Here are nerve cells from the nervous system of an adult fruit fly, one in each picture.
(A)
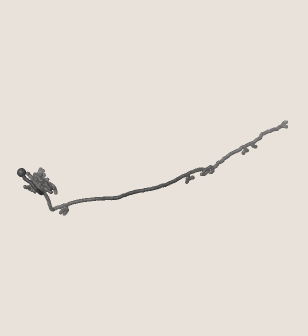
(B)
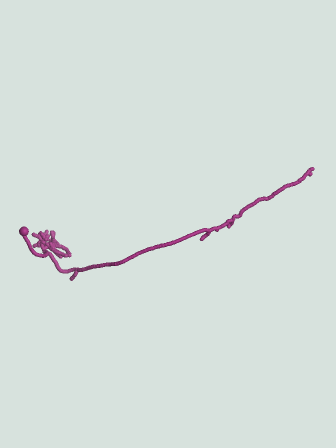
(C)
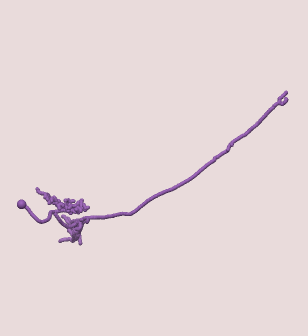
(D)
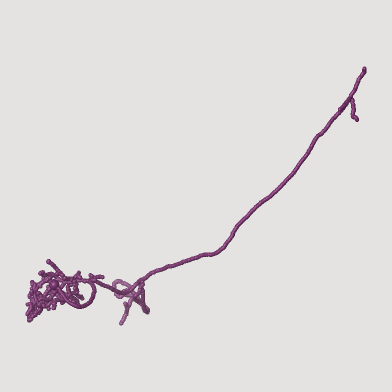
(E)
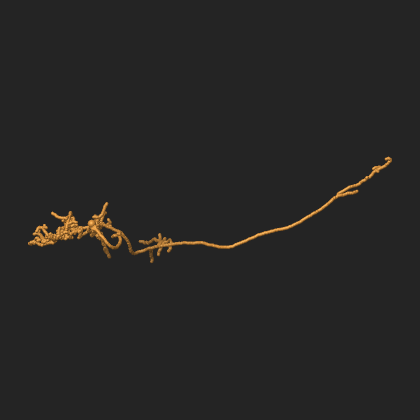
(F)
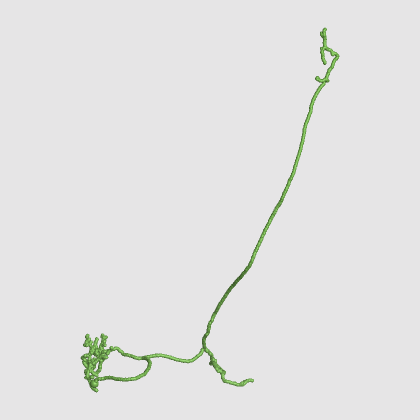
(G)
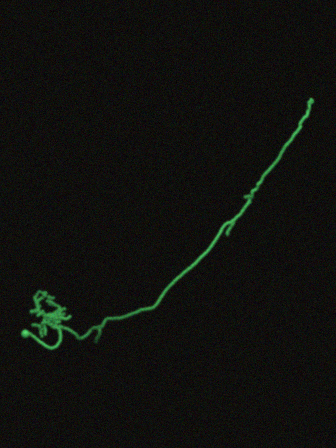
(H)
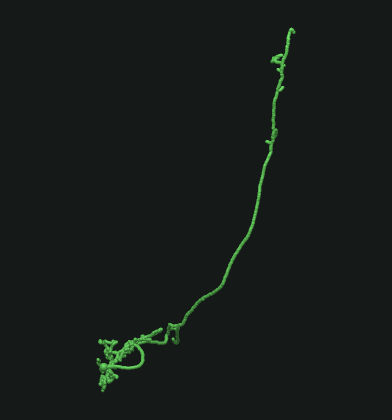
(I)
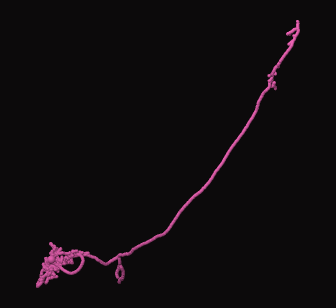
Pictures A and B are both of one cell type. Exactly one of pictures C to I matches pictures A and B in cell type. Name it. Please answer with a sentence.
Picture G is of the same cell type.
